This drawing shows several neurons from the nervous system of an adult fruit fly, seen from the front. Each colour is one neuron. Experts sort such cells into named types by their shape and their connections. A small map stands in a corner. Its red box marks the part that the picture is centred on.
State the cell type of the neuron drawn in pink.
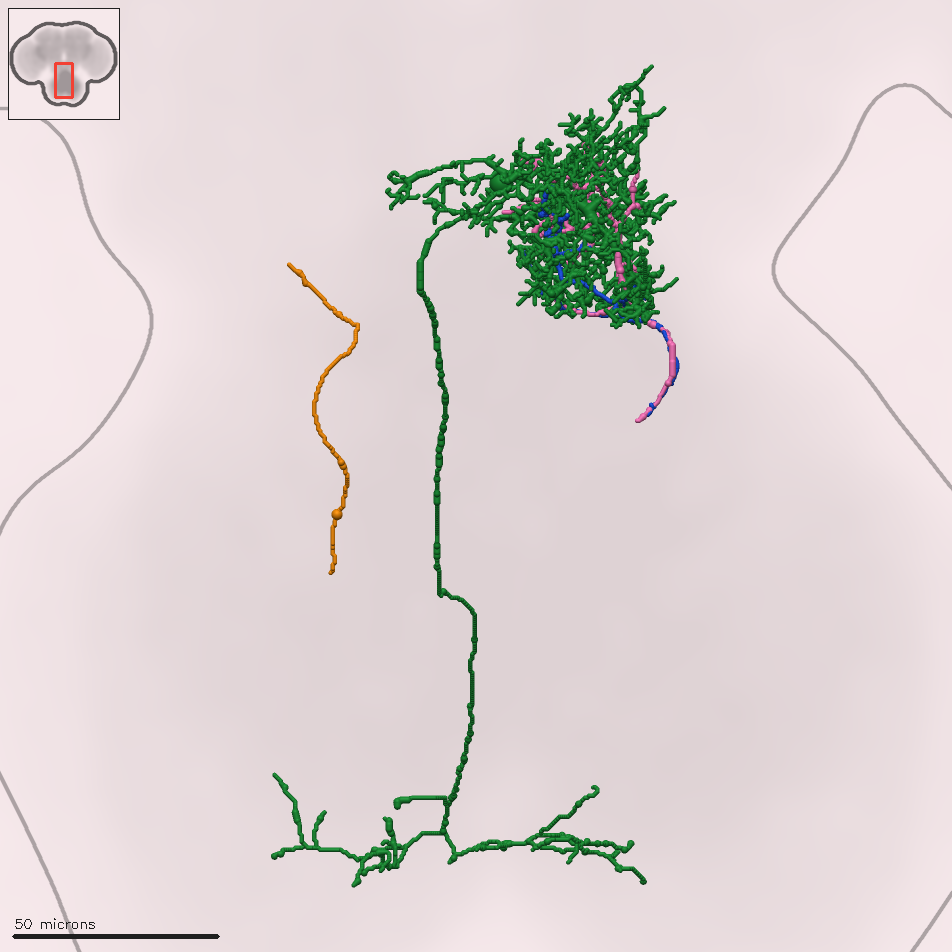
BM_Vib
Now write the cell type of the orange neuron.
BM_InOm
